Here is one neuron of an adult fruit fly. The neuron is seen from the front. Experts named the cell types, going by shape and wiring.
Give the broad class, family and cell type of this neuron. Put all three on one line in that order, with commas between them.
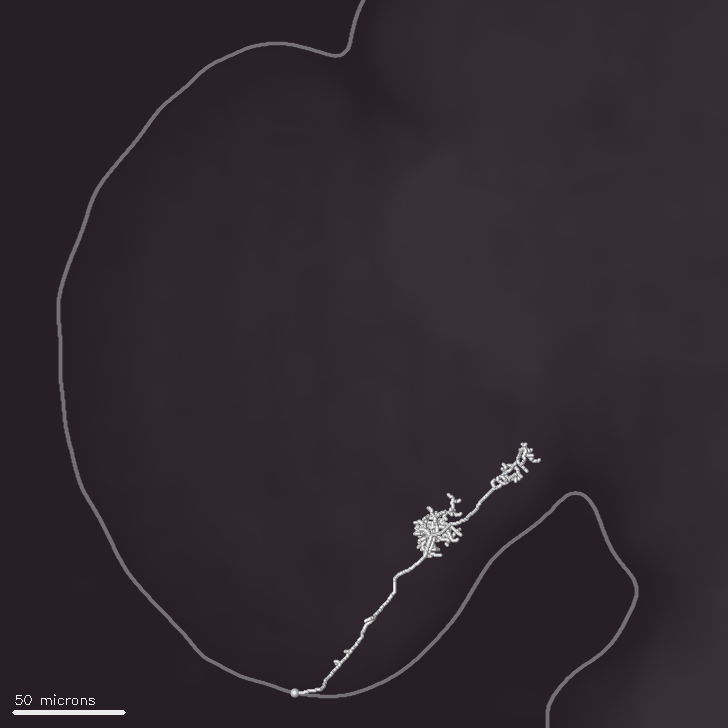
optic-lobe intrinsic neuron, TmY, TmY20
